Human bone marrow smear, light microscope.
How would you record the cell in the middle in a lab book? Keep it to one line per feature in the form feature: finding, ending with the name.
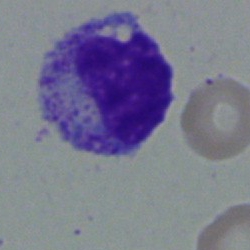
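Nuclear position: large nucleus, toward the right side of the cell
Chromatin: dense, dark purple
Cytoplasm: pale blue-grey, mainly on the left side
Granules: coarse, purple, scattered through the cytoplasm
Identity: myelocyte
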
